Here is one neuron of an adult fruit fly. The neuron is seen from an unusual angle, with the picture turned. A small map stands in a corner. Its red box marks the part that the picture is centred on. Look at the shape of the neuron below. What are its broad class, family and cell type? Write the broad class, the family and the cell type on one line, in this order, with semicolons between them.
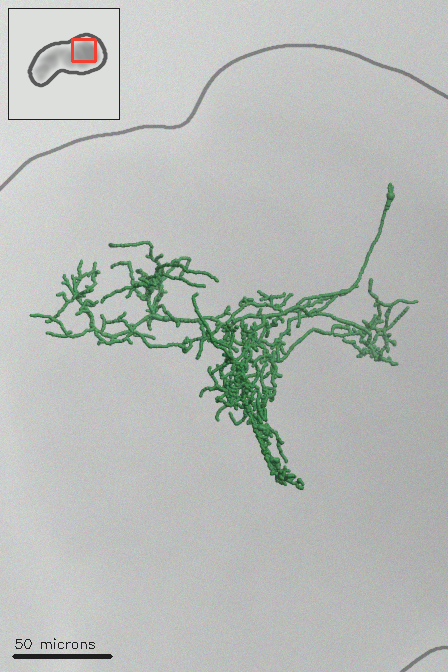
central-brain intrinsic neuron; hemilineage WEDa2; PS048_a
